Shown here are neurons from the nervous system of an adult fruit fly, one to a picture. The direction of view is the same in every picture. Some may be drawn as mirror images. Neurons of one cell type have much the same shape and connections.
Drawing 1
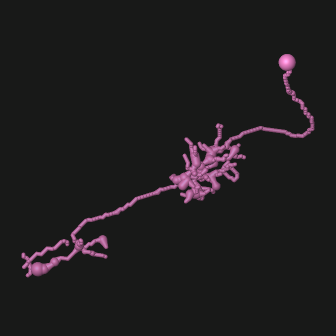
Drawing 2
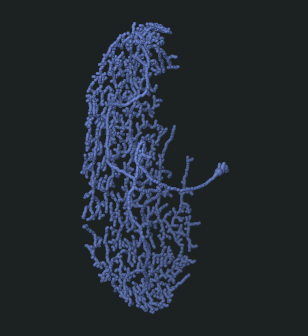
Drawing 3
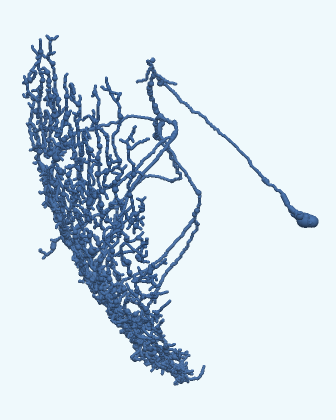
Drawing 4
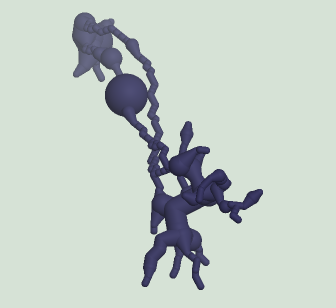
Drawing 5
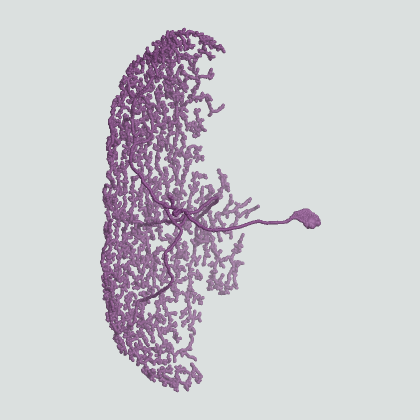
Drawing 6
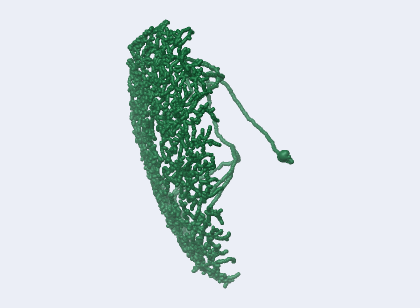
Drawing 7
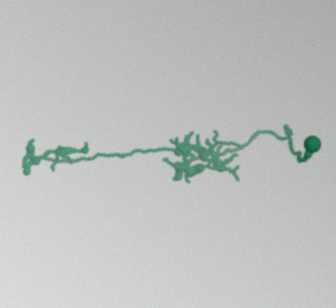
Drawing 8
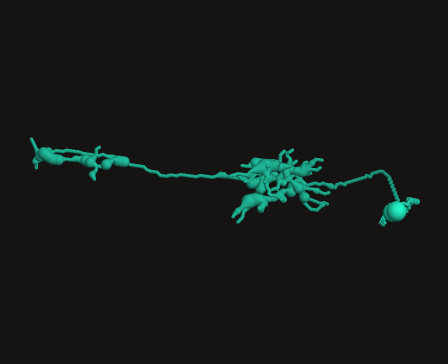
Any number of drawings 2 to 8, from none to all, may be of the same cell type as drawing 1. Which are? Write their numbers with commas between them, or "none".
4, 7, 8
